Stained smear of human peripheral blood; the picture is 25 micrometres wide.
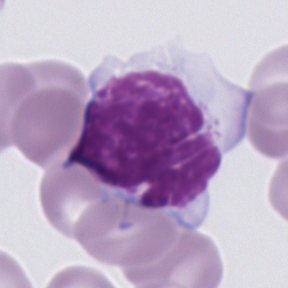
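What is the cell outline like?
Irregular, with ragged, angular edges rather than a smooth round border.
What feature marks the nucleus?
A deep cleft on its lower right side.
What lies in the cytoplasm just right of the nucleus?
A few fine purplish granules.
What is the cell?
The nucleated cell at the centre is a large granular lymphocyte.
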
